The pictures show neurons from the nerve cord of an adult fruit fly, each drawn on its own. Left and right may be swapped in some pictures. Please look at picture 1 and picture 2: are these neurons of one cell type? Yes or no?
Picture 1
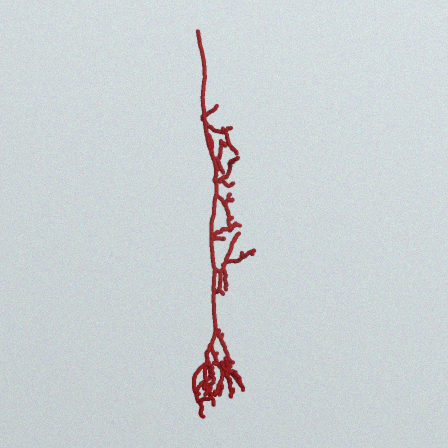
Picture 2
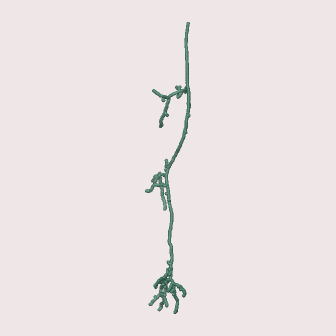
no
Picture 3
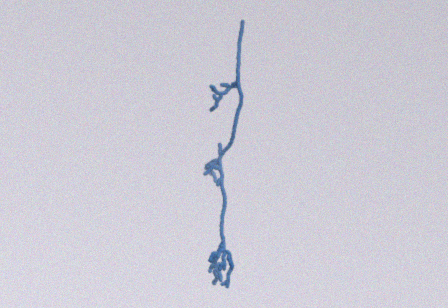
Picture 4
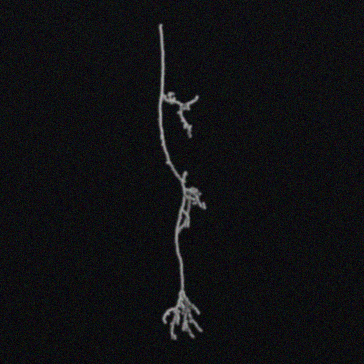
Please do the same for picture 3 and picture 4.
yes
